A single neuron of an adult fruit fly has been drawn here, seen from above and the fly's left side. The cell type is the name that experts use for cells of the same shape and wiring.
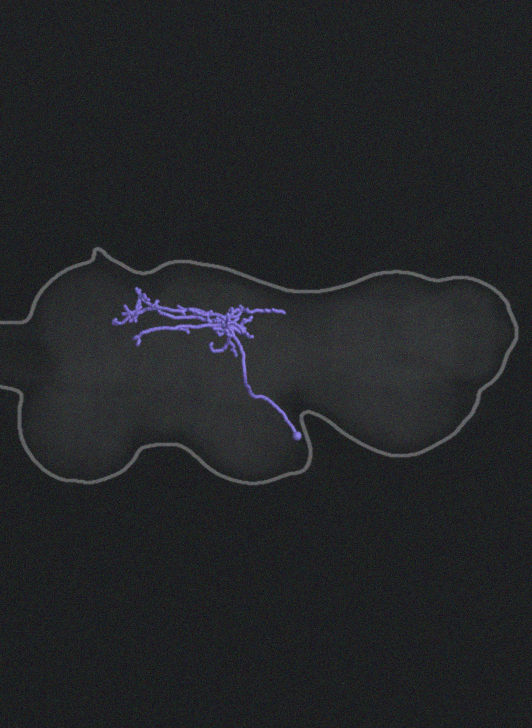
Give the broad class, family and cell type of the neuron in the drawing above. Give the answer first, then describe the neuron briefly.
Its broad class is nerve-cord intrinsic neuron. The family is hemilineage 06A. It is of cell type IN06A054. It is in the nerve cord and does not reach the brain. Its cell body lies in the middle of the picture.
